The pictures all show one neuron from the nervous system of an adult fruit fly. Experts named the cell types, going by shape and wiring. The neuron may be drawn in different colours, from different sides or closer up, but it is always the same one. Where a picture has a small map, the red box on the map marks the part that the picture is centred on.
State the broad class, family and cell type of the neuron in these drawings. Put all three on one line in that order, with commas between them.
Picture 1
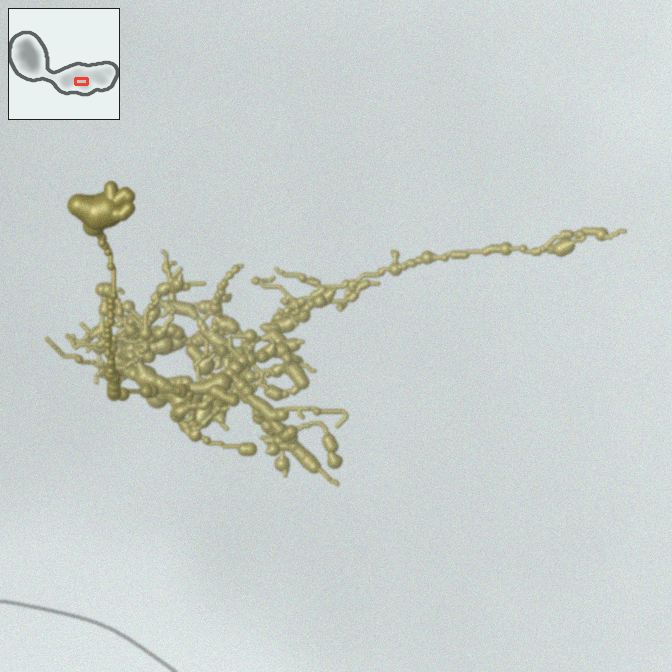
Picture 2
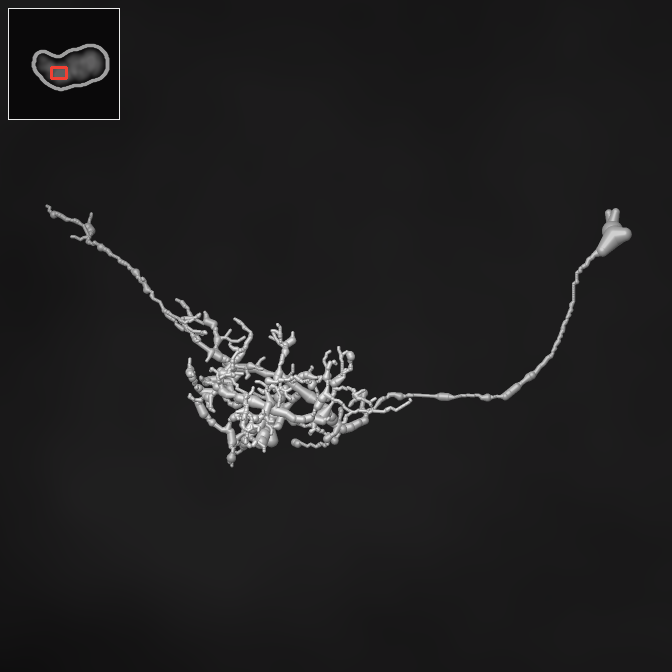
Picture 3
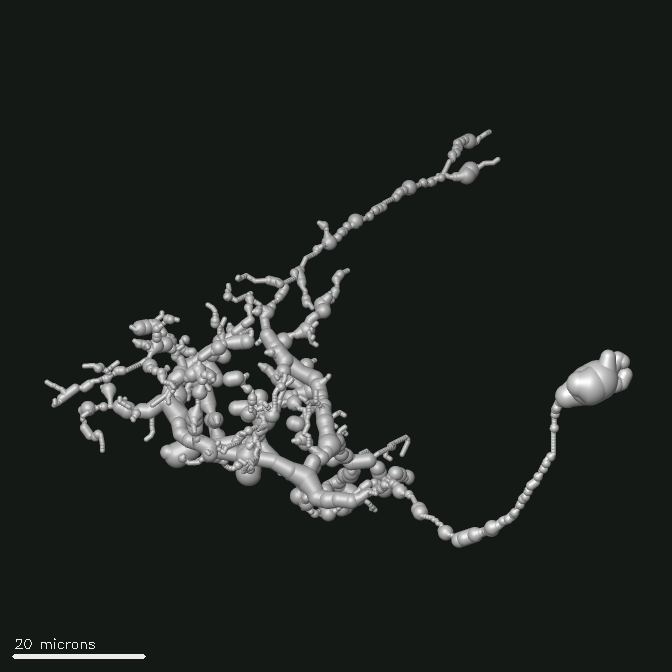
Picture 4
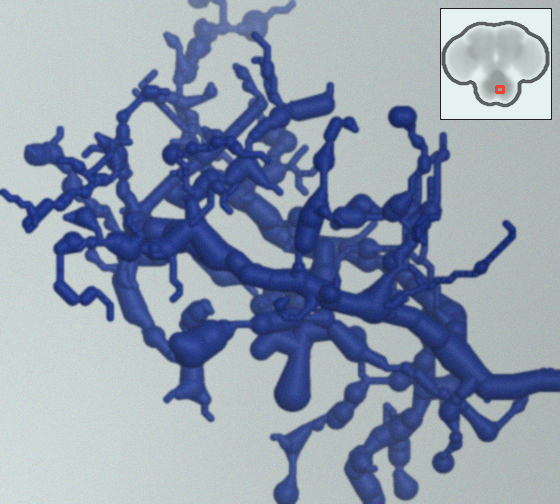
nerve-cord intrinsic neuron, hemilineage 09A, IN09A017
